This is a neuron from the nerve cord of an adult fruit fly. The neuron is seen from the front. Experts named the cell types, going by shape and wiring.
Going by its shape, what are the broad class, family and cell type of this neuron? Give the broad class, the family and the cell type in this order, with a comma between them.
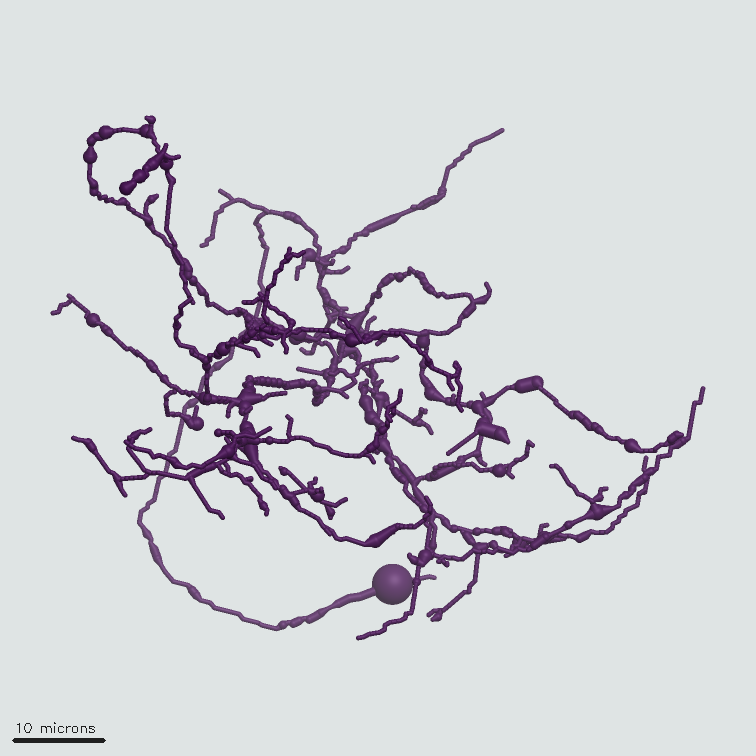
nerve-cord intrinsic neuron, hemilineage 20A.22A, IN20A.22A074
